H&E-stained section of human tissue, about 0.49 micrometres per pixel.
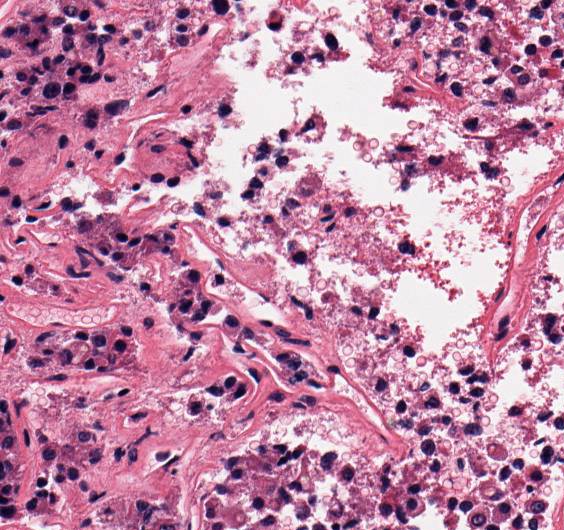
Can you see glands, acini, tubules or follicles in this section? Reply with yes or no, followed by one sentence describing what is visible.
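No. No glands or epithelial linings are present in the field.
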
